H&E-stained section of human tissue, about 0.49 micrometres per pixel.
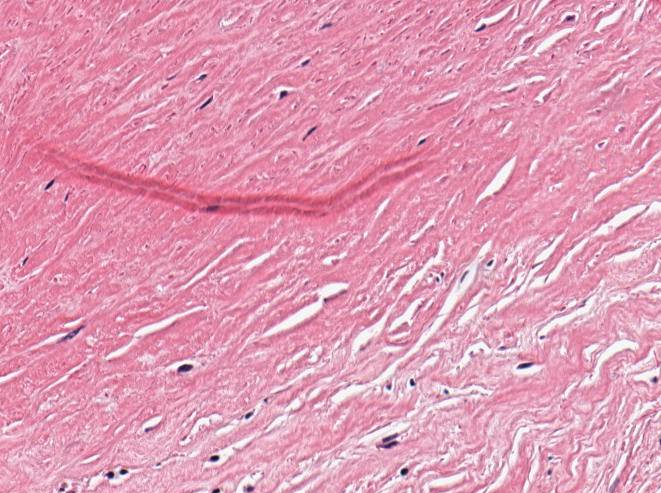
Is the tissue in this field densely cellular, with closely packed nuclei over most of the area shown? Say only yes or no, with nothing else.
No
